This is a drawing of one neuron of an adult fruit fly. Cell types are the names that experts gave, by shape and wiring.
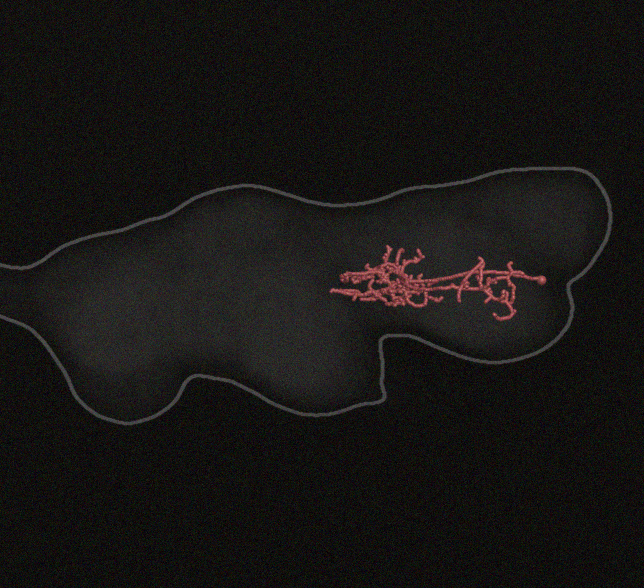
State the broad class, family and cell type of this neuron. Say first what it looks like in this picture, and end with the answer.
The cell body can be seen on the right of the picture. As drawn here it is more than twice as wide as it is tall. It is a nerve-cord intrinsic neuron. Its family is hemilineage 12B. It is of cell type IN12B068_b.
